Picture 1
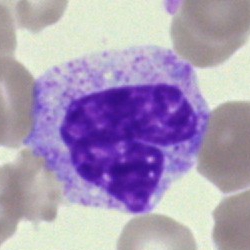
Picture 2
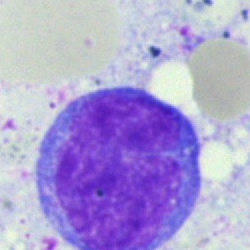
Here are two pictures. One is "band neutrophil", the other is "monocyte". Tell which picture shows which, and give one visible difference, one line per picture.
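Picture 1 – band neutrophil. Fine purple granules are scattered throughout the cytoplasm.
Picture 2 – monocyte. No granules are visible in the cytoplasm.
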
